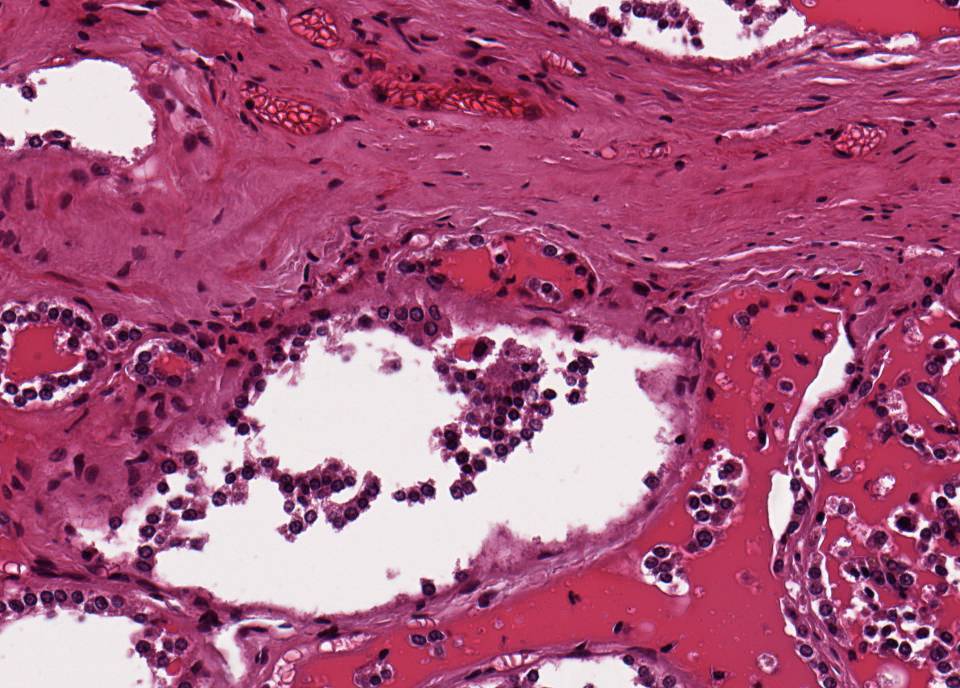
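Thyroid, stained with haematoxylin and eosin. A band of fibrous stroma crosses the upper third; its spindle-shaped nuclei lie mostly in a roughly horizontal direction. Below it are cell-lined spaces. Loose within the central space, I see clusters of small round cells with dark round nuclei. And at the left edge, small round spaces are lined by a single layer of cells whose nuclei are round and dark.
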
